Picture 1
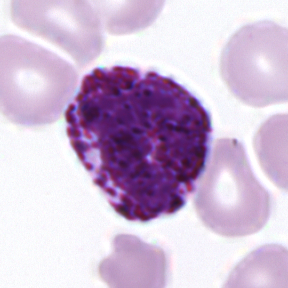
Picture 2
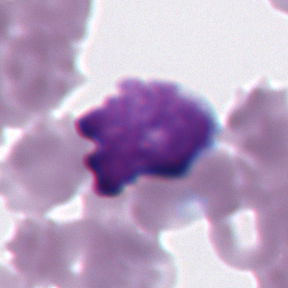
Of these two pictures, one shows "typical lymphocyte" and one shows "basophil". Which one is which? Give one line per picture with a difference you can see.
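Picture 1 is a basophil. Coarse dark purple granules fill the whole cell.
Picture 2 is a typical lymphocyte. No distinct granules are visible in the cell.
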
